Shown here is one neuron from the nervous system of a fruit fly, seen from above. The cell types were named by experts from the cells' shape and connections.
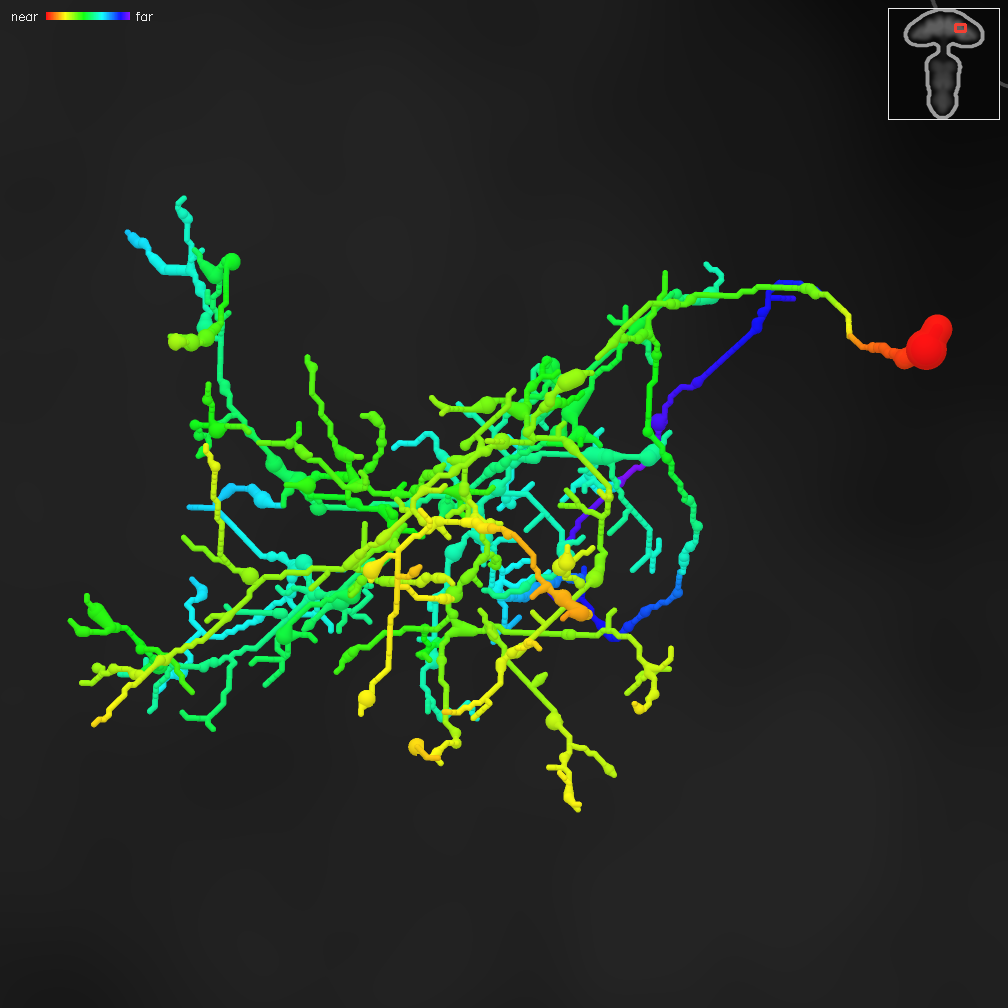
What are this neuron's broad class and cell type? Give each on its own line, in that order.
central-brain intrinsic neuron
PVLP001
